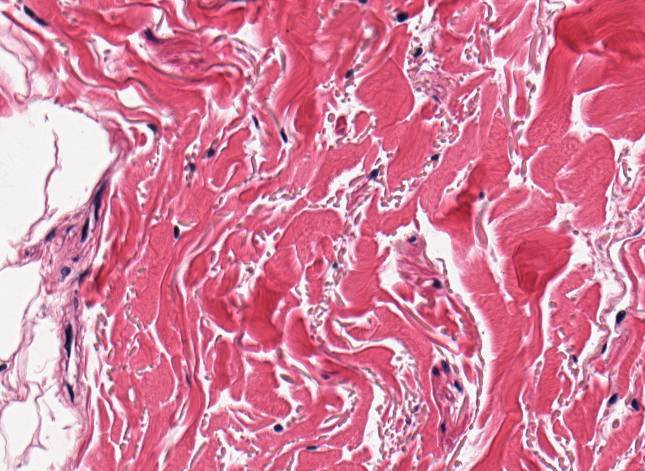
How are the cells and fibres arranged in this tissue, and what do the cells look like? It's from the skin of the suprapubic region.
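Wavy fibre bundles, running in many different directions, occupy most of the field. They stain a deep pink-red with eosin. Nuclei are sparse, small and dark blue, lying mainly in the spaces between the bundles.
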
